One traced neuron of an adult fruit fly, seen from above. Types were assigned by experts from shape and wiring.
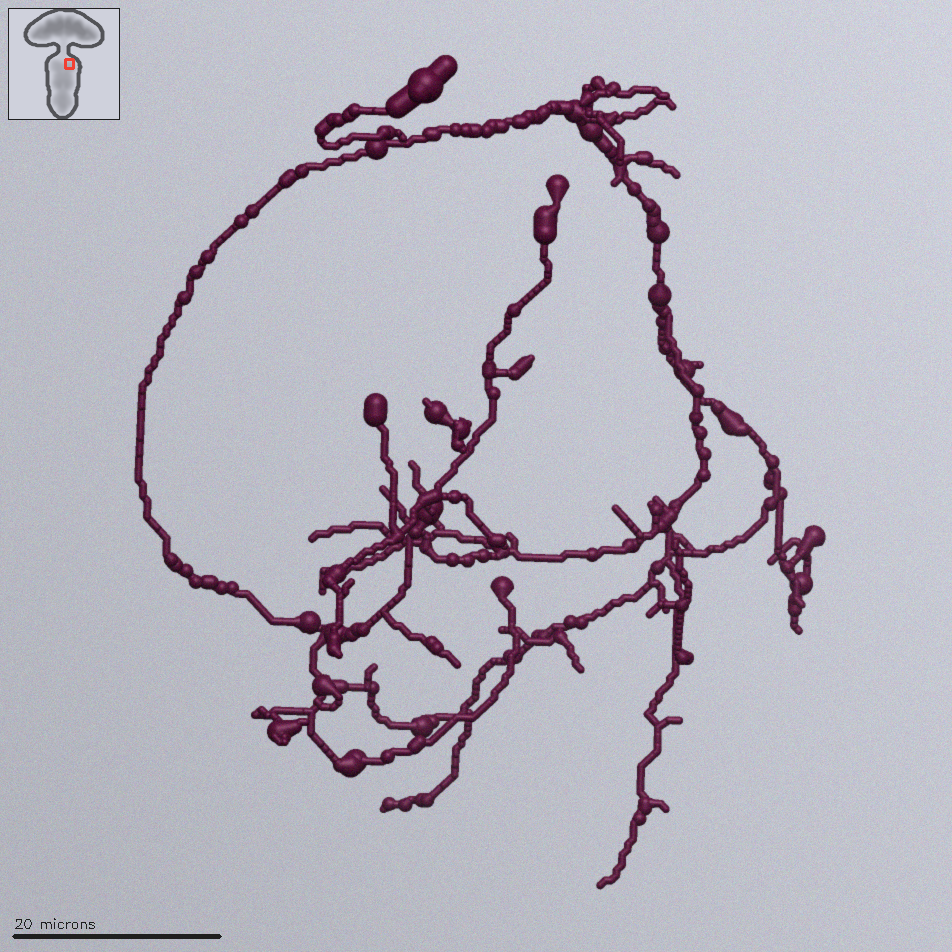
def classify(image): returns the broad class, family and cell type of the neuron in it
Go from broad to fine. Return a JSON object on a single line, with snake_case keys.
{"broad_class": "nerve-cord intrinsic neuron", "family": "hemilineage 09A", "cell_type": "IN09A083"}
